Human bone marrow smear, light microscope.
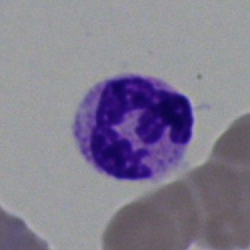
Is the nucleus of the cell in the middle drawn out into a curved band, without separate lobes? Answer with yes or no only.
Yes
